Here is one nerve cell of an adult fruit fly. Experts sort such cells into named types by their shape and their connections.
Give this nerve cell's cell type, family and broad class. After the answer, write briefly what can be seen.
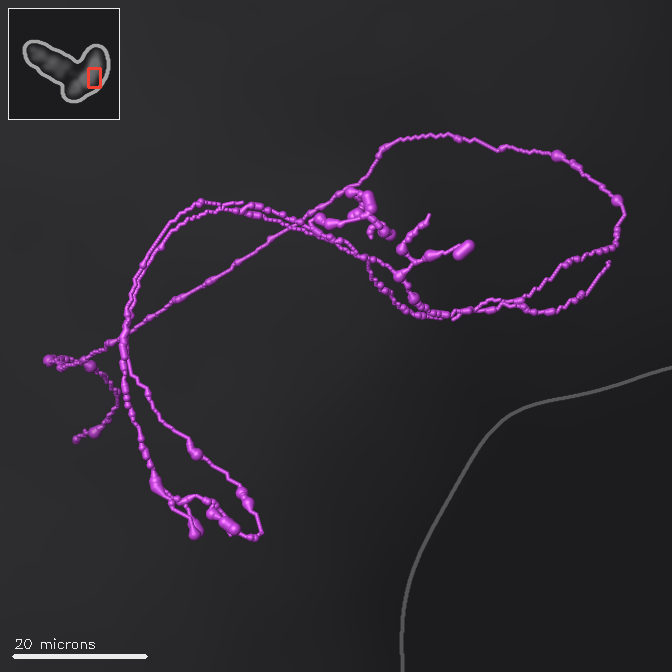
It is of cell type ORN_VM7d. The name of its family is class olfactory. This is a sensory neuron entering the brain. No cell body is drawn. From left to right in the picture it spans about 90 microns.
